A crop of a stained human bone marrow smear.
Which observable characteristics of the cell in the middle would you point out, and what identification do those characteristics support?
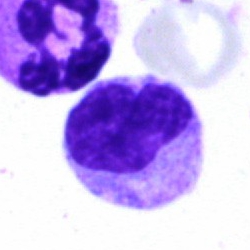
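Round and smooth, the cell outline encloses a nucleus placed in its upper part, with most of the cytoplasm lying below. A notch in the upper edge of the nucleus gives it a folded shape. No nucleoli are visible. This cell is a metamyelocyte.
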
